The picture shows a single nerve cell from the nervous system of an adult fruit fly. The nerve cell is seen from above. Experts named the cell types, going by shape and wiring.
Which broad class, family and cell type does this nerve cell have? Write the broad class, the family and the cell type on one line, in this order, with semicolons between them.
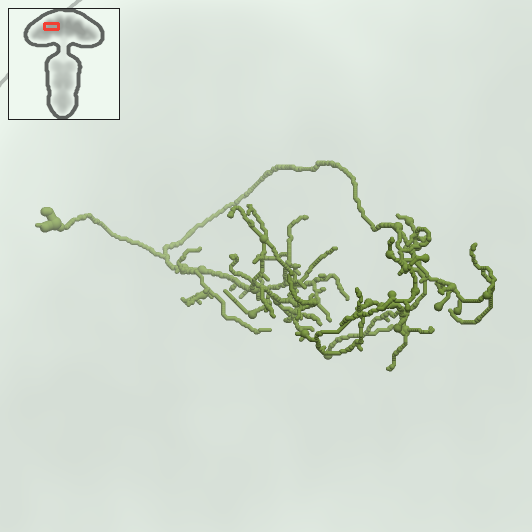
central-brain intrinsic neuron; hemilineage SLPal2; CB1923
